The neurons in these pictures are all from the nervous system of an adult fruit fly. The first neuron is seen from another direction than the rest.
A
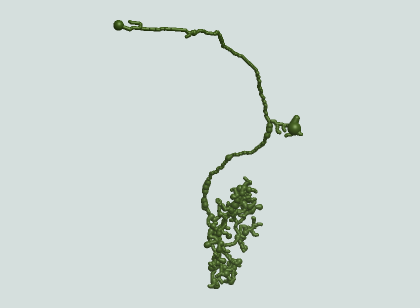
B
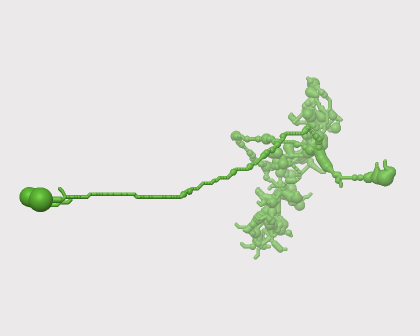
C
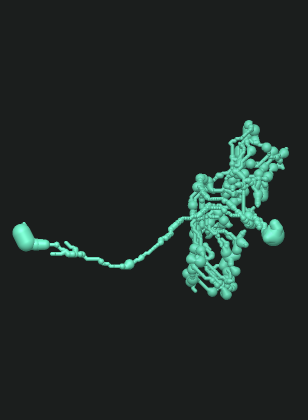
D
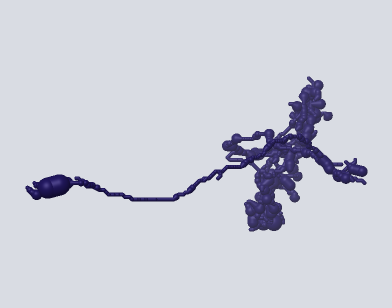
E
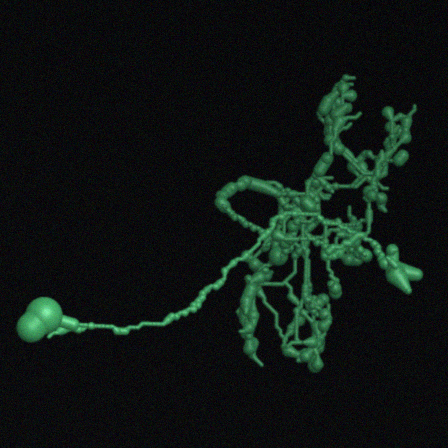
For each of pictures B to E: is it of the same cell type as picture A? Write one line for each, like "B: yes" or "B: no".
B: yes
C: no
D: yes
E: no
